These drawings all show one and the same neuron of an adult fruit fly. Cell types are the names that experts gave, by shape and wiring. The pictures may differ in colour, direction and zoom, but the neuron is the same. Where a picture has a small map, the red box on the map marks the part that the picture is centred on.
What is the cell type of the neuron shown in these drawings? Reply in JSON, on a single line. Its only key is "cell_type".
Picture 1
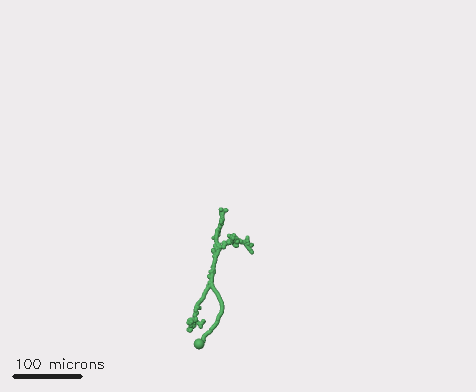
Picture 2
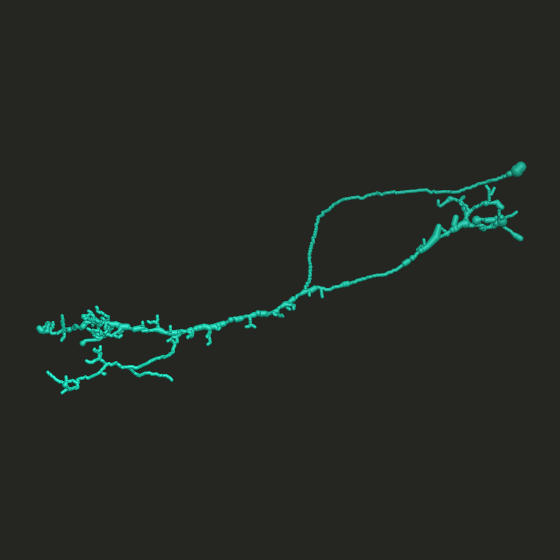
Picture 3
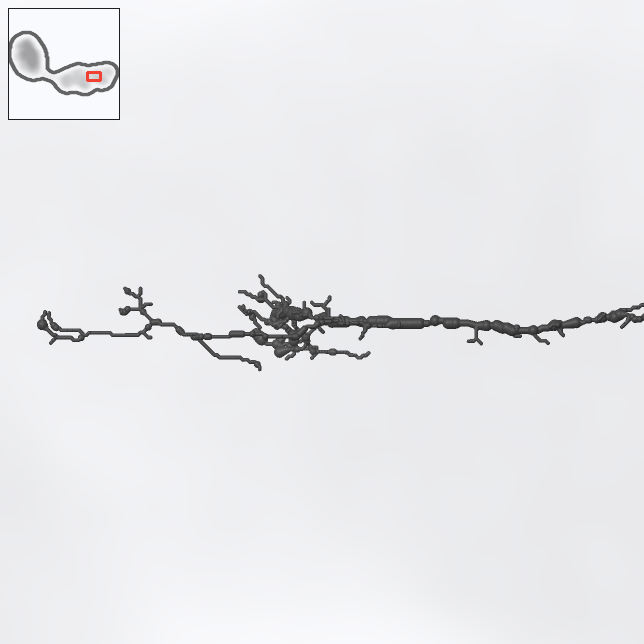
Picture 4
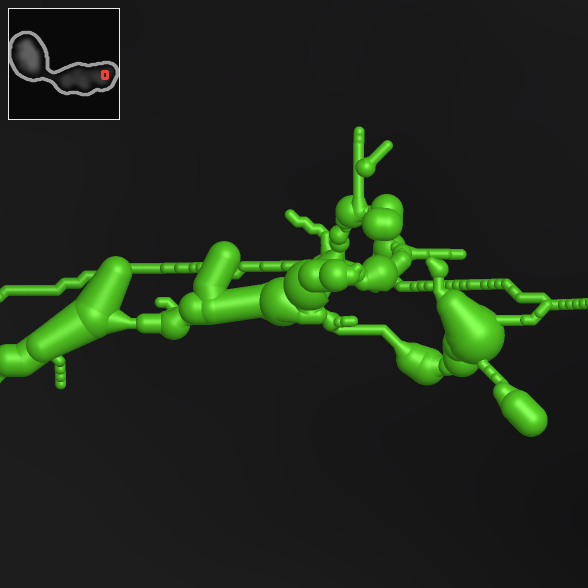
{"cell_type": "IN21A041"}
